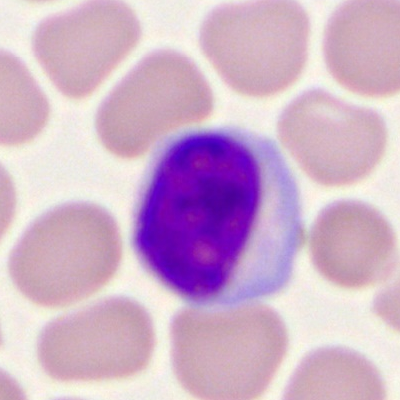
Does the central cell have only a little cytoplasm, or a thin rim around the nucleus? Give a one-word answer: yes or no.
Yes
